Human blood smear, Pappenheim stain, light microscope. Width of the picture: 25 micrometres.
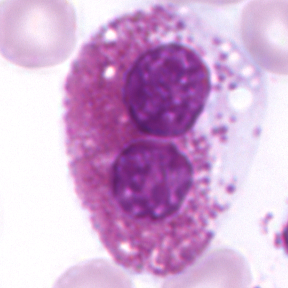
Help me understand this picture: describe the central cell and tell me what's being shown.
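You'll notice the outline is oval, longer from top to bottom. The chromatin's dark purple and coarsely clumped. Granules are packed more densely on the left side of the cell than on the right, and a few small clear vacuoles are scattered through the cytoplasm. That's an eosinophil.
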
